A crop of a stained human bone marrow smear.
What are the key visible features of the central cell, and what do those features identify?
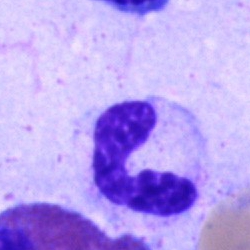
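Look first at the nucleus: a thick curved band bent into a C, its open side turned to the upper right. The chromatin is dark purple and coarsely clumped, and the cytoplasm is pale, lightly lilac. So this is a band neutrophil.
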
